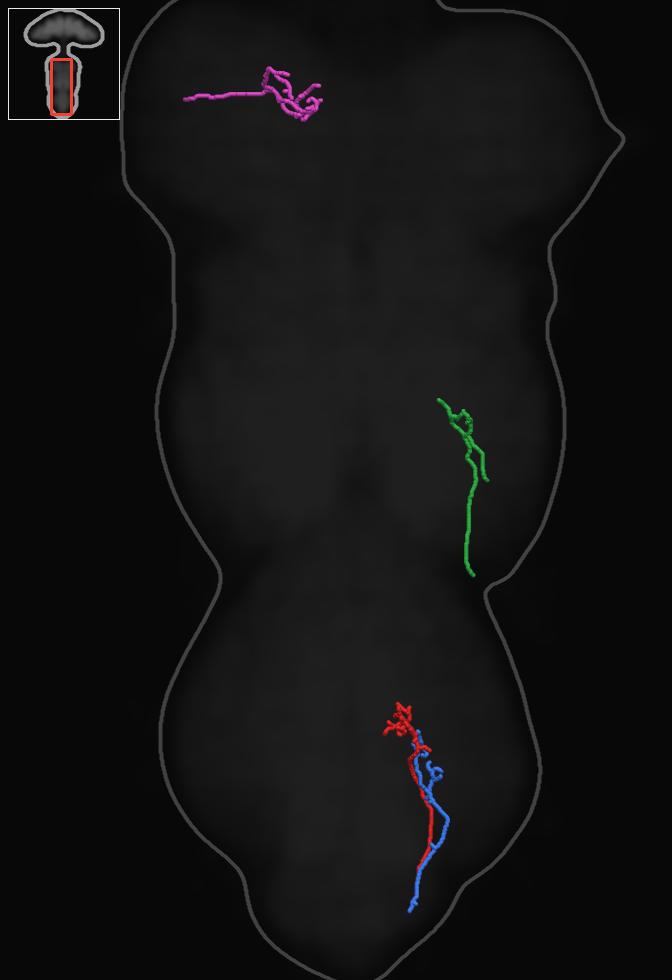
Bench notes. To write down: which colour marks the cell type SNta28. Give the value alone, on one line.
green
